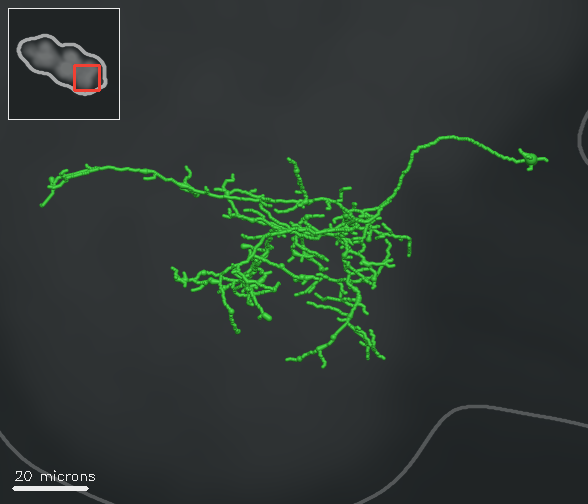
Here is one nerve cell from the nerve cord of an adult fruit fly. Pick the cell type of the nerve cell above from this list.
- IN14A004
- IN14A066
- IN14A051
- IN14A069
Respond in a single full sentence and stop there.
The cell type to which this nerve cell belongs is IN14A066.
